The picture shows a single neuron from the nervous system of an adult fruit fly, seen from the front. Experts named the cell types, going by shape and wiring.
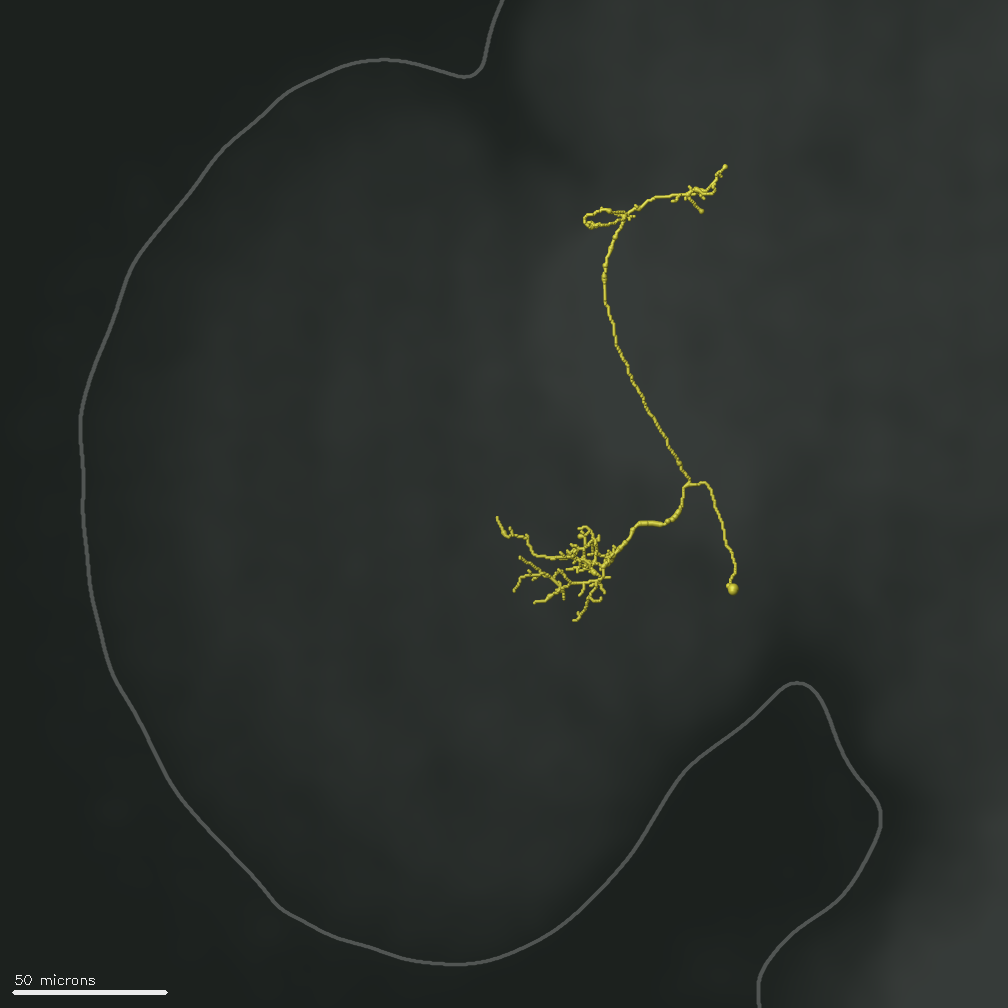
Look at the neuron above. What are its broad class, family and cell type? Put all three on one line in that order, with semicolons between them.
visual projection neuron; hemilineage VPNv2; LC16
